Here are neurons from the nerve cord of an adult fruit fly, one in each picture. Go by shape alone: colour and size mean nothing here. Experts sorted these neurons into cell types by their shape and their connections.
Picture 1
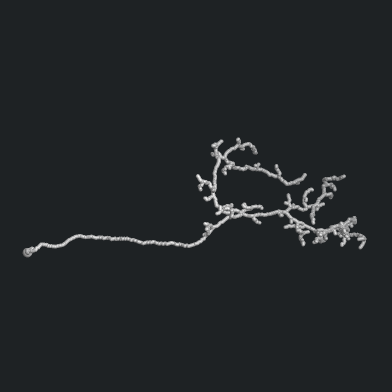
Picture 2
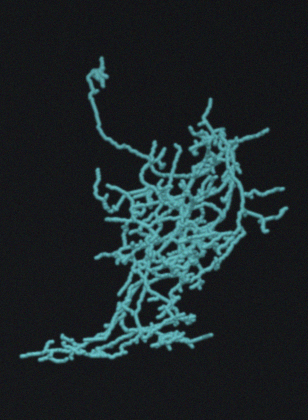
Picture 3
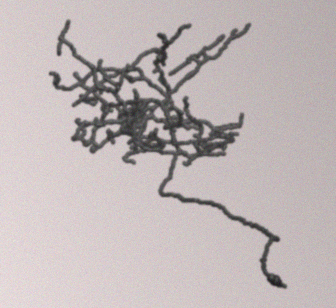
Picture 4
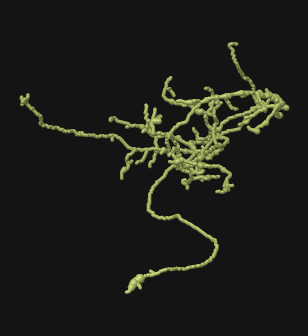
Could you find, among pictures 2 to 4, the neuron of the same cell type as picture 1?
4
